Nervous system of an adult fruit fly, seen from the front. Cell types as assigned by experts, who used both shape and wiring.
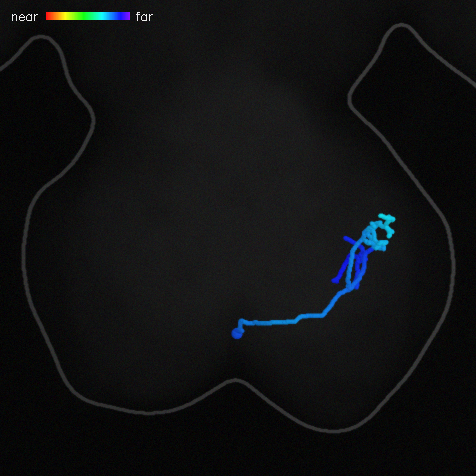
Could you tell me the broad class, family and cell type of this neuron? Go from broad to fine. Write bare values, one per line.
nerve-cord intrinsic neuron
hemilineage 13B
IN13B097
